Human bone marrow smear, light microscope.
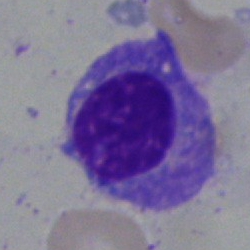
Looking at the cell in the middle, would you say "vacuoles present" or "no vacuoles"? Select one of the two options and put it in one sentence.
One or more clear vacuoles can be seen in its cytoplasm.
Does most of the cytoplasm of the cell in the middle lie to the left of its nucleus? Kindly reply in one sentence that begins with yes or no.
No, this cell has its nucleus set toward the left.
